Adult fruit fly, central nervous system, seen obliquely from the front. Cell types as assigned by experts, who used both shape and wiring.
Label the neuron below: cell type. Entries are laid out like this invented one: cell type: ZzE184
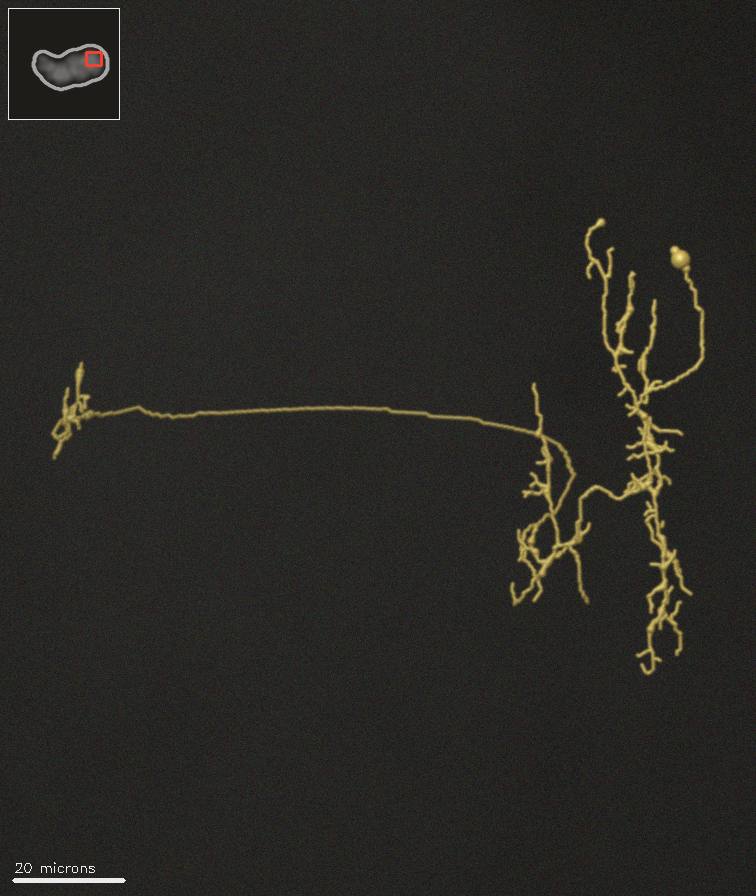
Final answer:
cell type: Tm16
